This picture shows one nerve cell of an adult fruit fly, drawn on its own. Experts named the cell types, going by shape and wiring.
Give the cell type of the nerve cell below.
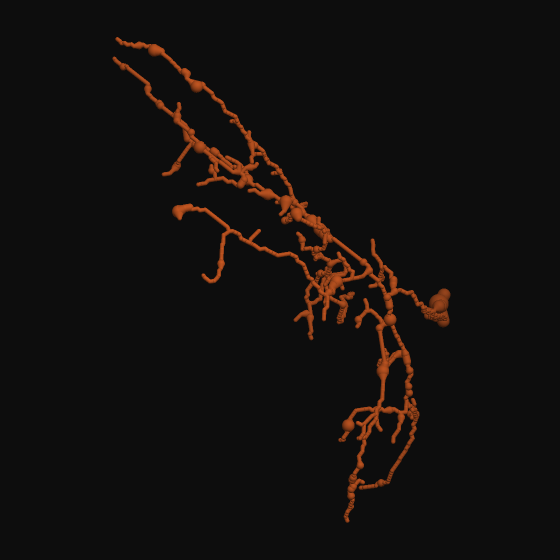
IN19A133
